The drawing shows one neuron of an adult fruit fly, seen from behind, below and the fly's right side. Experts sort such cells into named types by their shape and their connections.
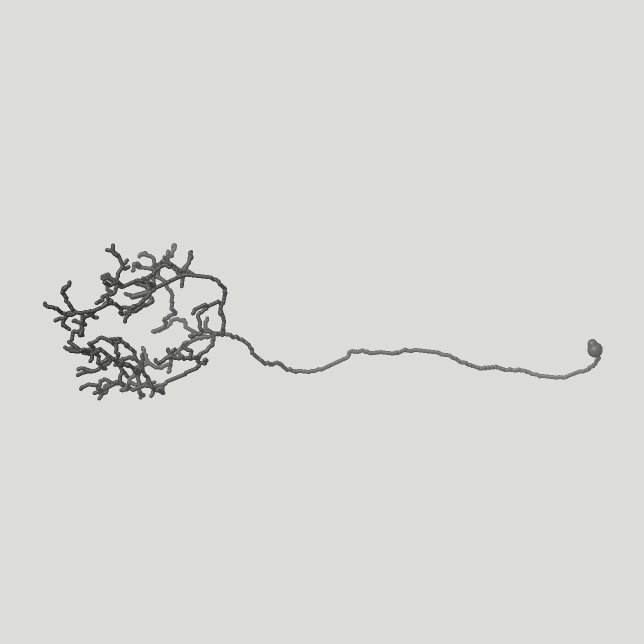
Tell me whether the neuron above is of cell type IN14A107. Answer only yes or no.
yes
